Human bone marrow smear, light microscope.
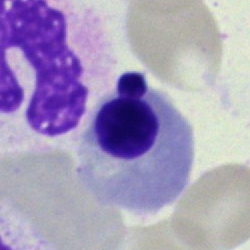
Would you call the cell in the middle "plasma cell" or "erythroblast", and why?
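It is an erythroblast.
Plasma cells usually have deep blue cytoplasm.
In this cell the cytoplasm is pale greyish-blue rather than deep blue, and it is abundant and without granules. The chromatin is dense, very dark purple and nearly structureless, and the nucleus shows no nucleoli.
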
